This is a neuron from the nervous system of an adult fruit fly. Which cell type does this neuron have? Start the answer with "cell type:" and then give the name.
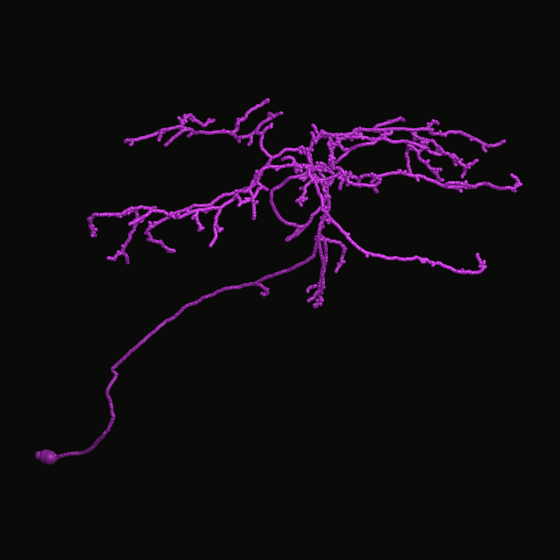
cell type: IN12A063_b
